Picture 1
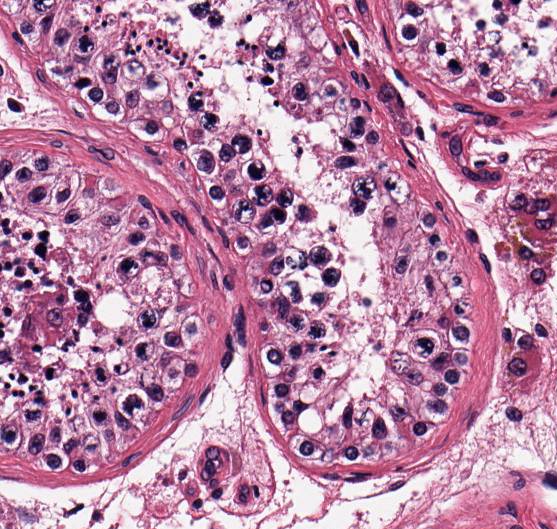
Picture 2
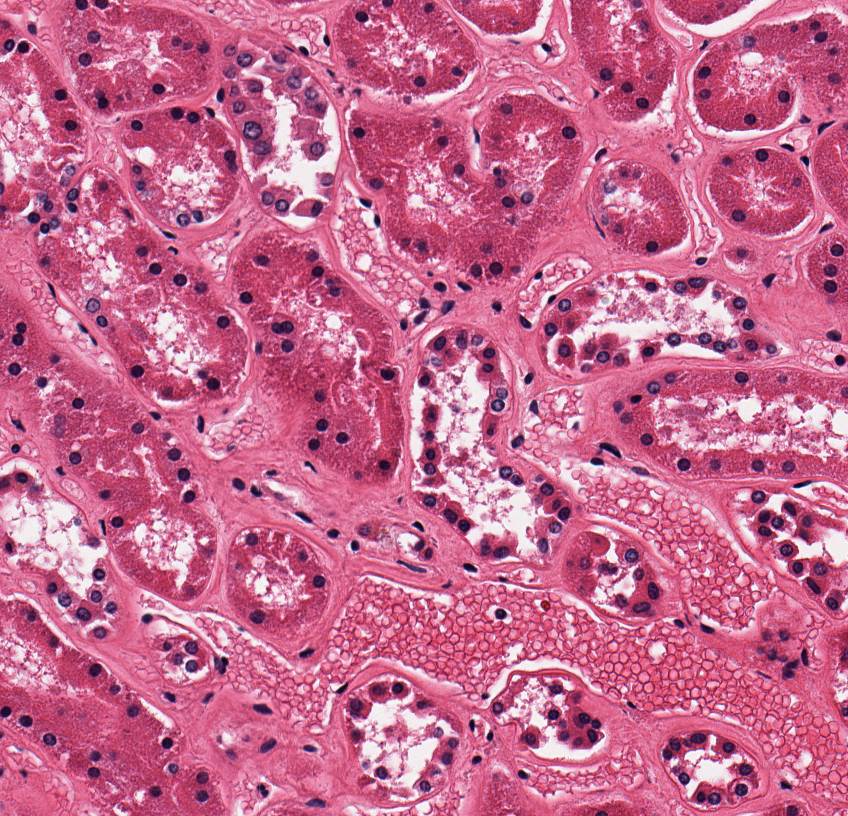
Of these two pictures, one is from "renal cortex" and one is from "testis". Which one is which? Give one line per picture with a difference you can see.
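Picture 1 – testis. The tubules are lined by many layers of rounded cells rather than a single layer.
Picture 2 – renal cortex. Most tubules are lined by a single layer of cuboidal to low columnar cells with abundant, deeply eosinophilic, granular cytoplasm.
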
